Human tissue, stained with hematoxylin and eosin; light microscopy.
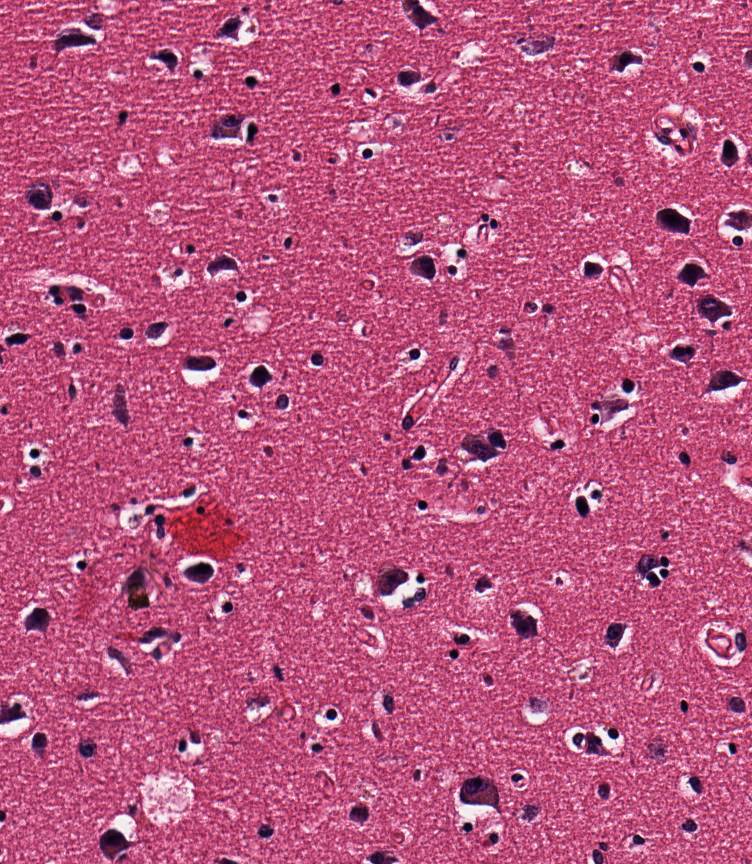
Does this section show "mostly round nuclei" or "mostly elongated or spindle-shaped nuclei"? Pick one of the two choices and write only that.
Mostly round nuclei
